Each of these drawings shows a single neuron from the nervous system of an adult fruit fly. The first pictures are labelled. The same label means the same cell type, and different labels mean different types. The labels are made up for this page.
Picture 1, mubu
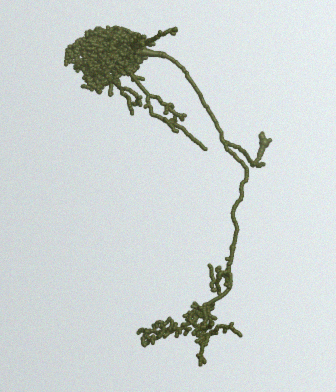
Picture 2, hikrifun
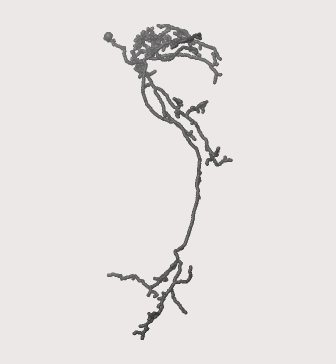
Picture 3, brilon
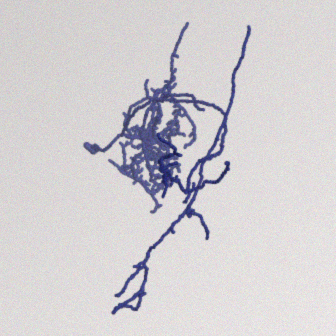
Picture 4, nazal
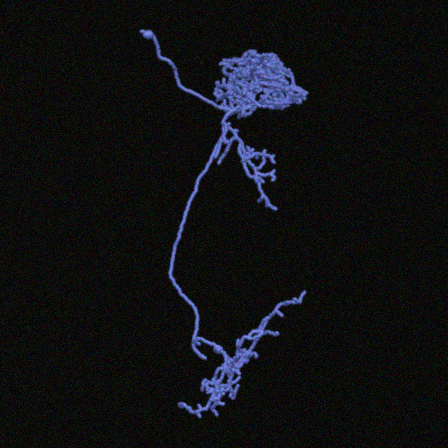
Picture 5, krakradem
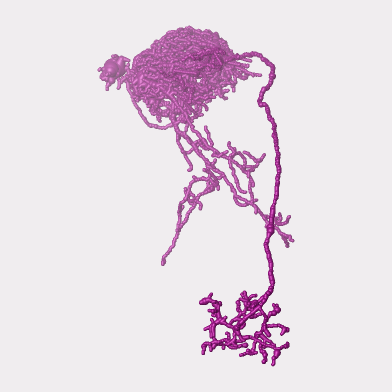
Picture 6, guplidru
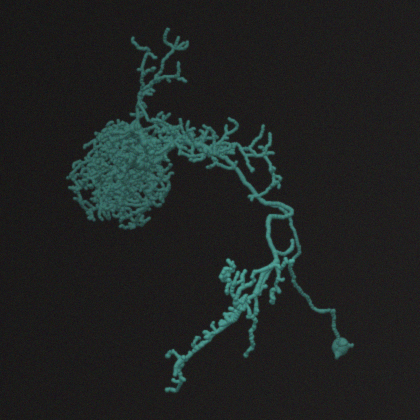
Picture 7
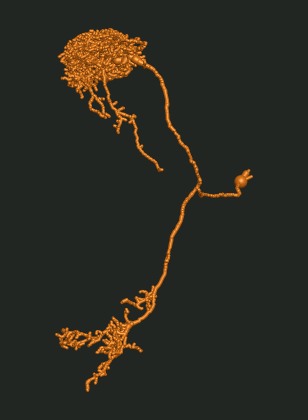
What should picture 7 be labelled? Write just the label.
mubu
